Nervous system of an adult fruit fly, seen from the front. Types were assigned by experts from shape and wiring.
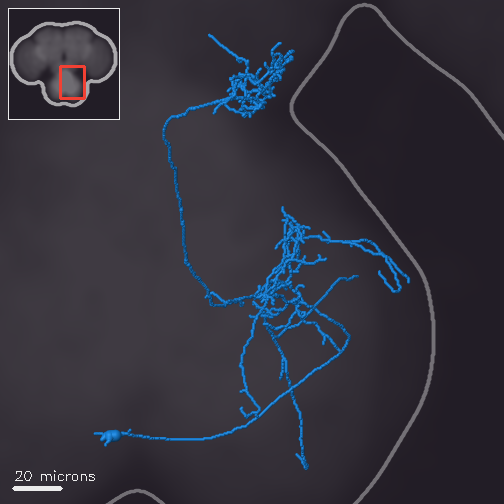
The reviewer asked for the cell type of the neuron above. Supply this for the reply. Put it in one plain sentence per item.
The cell type is AN26X004.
